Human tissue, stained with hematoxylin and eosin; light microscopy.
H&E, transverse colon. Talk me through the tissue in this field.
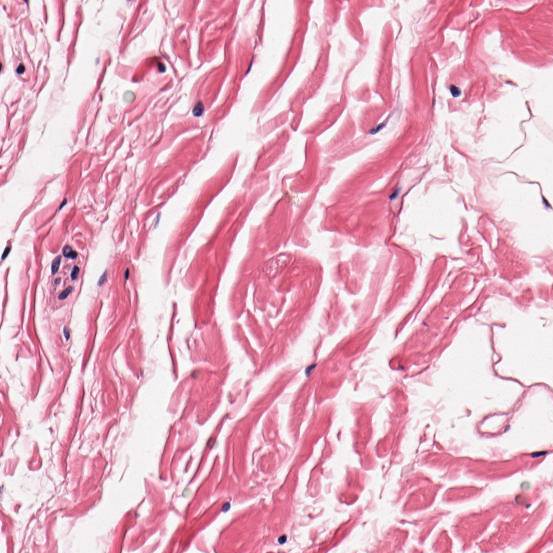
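Clear, empty-looking gaps separate the fibre bundles and are widest toward the right side of the field. There, thin wavy pink strands cross the open spaces between thicker bundles. Nuclei are sparse, small, dark blue and elongated, lying along fibre edges. No epithelium is present anywhere.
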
